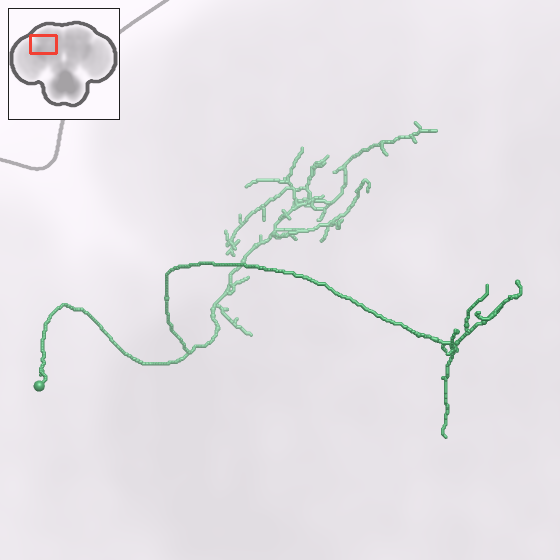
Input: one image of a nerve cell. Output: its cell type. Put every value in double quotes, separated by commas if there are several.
"CB4112"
